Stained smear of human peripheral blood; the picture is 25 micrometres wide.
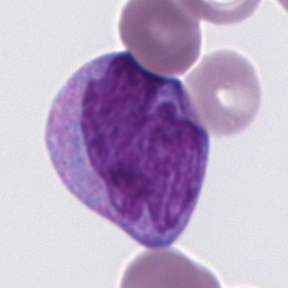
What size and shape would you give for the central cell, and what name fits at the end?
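See how the nucleus is folded, with grooves and creases across it; it's about 16 by 10 micrometres. It lies over to the right, so the cytoplasm makes a crescent on the left. The chromatin is fine and lacy, no coarse dark clumps. And the cytoplasm has fine, dust-like pinkish-violet granules in it. That's an atypical promyelocyte.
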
